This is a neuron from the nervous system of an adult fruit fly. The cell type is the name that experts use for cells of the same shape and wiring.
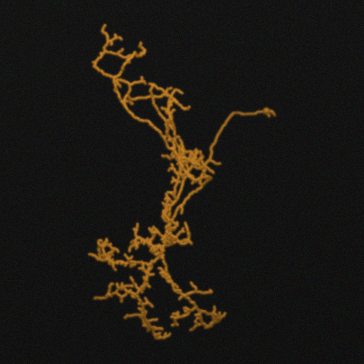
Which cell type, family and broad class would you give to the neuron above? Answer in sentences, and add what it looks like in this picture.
The cell type is AVLP525. The family is hemilineage DL1_ventral. It is a central-brain intrinsic neuron. The picture shows dozens of branch ends. In this view it is taller than it is wide.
